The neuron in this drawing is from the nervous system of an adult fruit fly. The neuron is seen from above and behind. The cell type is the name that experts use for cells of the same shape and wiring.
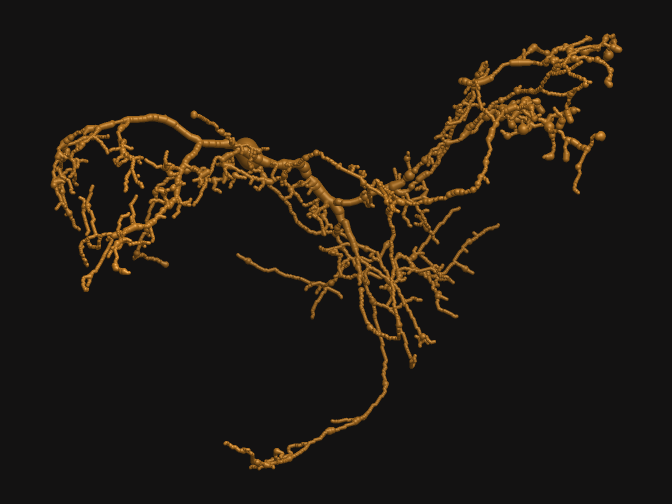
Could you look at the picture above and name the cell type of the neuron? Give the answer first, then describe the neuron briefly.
The cell type is IN10B012. This is a nerve-cord intrinsic neuron. In this view it is wider than it is tall.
